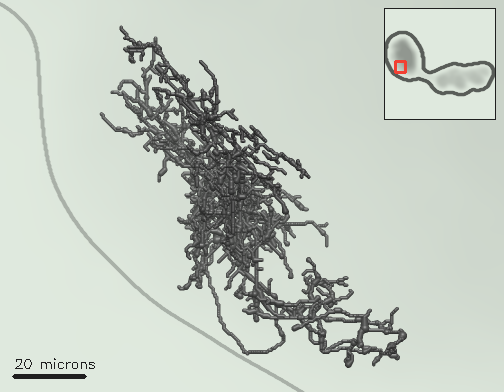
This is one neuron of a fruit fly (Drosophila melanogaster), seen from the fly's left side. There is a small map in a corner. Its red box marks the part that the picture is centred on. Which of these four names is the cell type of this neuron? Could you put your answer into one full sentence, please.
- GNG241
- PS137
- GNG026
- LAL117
The cell type name GNG026 applies to this neuron.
